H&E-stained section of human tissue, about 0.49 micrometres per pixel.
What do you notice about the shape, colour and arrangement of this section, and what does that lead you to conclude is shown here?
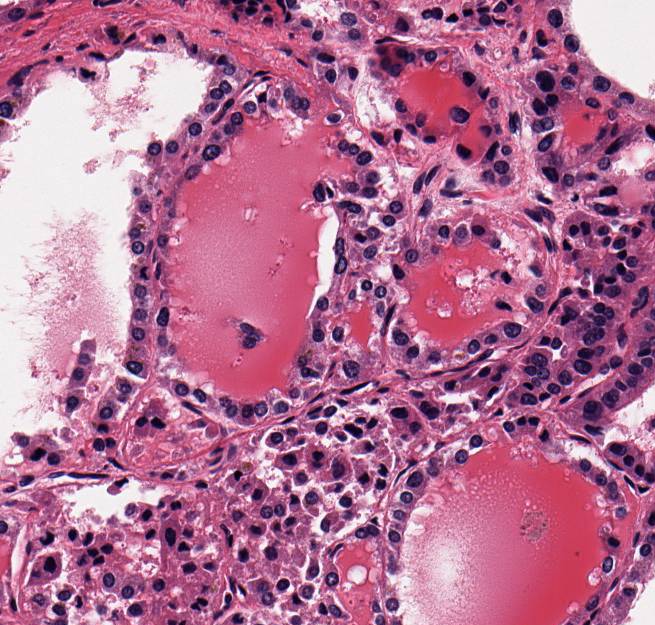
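Rounded follicles of varying size form the field, the largest two at upper centre-left and lower right. Large follicles have a single lining layer of cuboidal cells, each with one round, dark-staining nucleus. Pink stromal strands with slender elongated nuclei run between follicles. This is thyroid.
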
